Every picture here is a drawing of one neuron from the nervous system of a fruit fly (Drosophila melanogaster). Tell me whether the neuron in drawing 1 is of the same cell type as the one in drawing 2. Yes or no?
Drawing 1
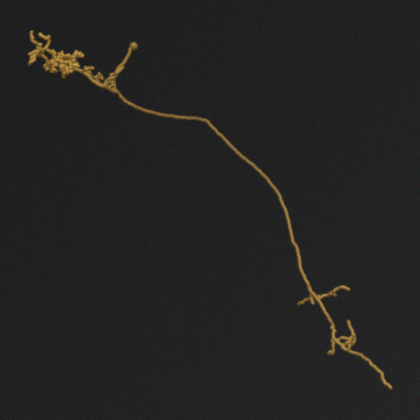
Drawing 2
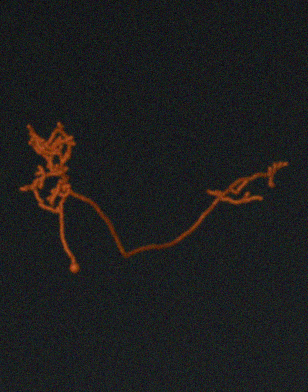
no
